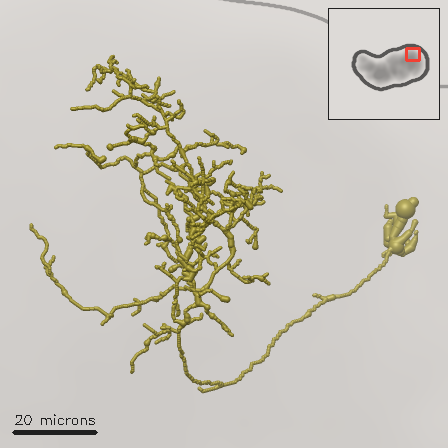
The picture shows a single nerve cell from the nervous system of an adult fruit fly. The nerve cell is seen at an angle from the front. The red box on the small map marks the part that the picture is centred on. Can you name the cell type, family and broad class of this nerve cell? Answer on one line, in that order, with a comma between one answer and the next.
SLP019, hemilineage SLPal1, central-brain intrinsic neuron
